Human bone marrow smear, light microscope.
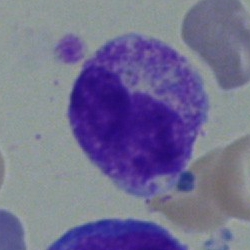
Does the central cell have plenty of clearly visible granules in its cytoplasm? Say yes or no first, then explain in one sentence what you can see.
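Yes. Many purple granules are scattered through the cytoplasm.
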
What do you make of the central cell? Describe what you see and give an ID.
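The cell has a roughly round outline with a smooth edge. Its nucleus lies toward the lower left, and the nuclear border facing the cytoplasm at the upper right is shallowly indented. The chromatin is dark purple and moderately clumped rather than finely even. This cell is a metamyelocyte.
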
